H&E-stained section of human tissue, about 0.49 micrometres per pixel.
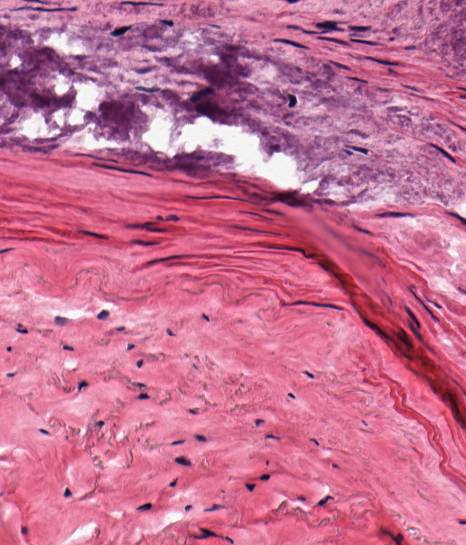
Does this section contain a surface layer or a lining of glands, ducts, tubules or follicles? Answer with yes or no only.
No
